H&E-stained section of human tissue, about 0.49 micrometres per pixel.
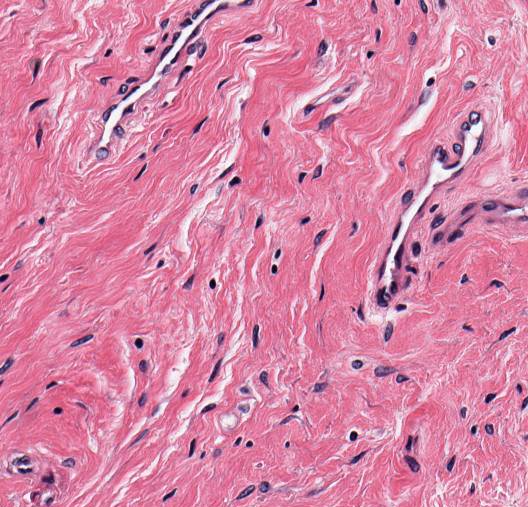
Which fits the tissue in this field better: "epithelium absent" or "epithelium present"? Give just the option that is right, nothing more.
Epithelium absent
